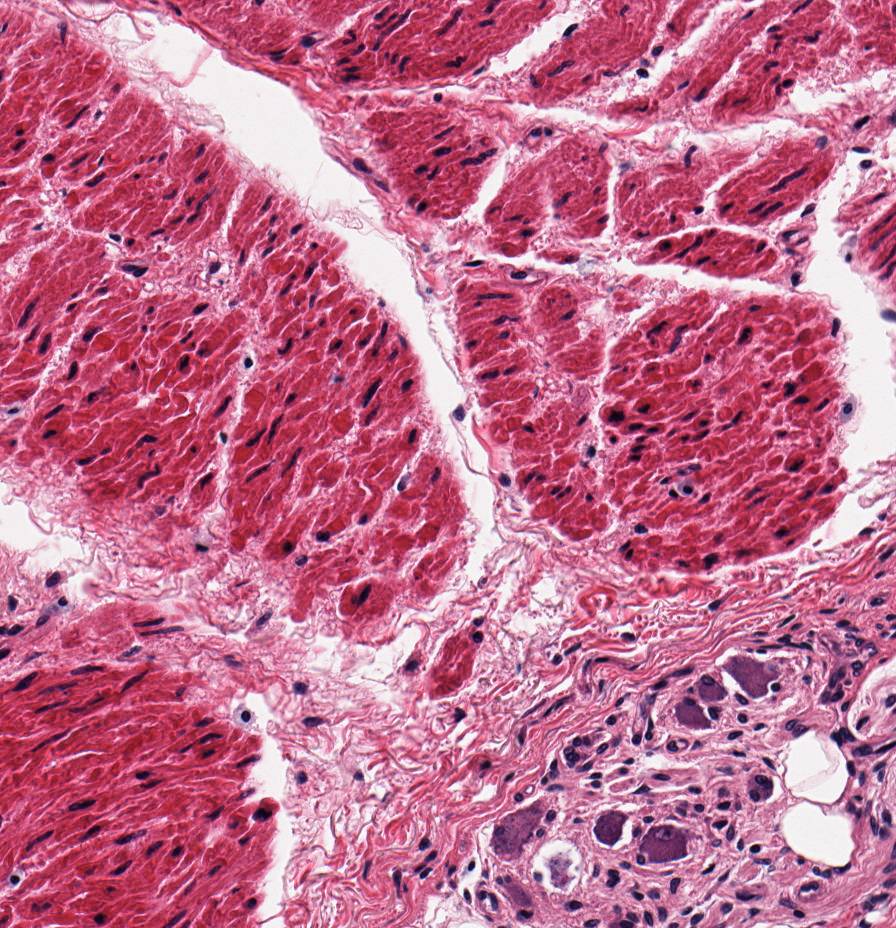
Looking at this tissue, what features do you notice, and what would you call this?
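Looking across the field, I see mostly muscle bundles, with strands of loose connective tissue between them. The cells are smooth muscle cells, with bright pink cytoplasm and elongated, blunt-ended nuclei. At the lower left, a bundle cut lengthwise shows its nuclei as long parallel streaks. Down in the lower right corner sits a cluster of large ganglion cells rich in purple cytoplasm. This is the gastroesophageal junction.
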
